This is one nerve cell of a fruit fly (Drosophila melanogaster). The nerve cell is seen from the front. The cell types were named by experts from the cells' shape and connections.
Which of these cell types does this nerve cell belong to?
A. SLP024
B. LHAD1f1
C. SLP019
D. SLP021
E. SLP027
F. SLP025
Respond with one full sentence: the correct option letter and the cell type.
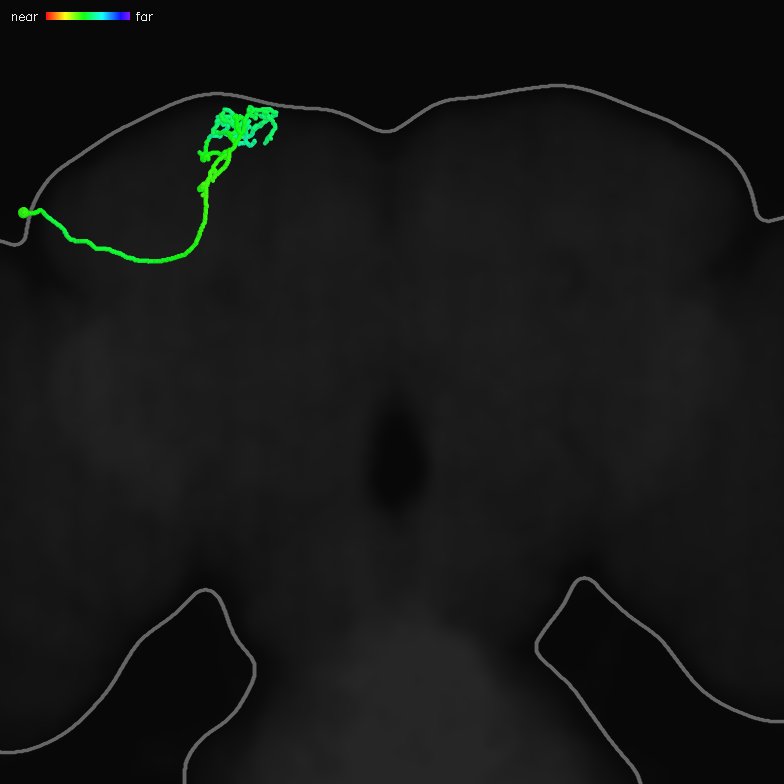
The nerve cell's cell type is SLP024, which is option A.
